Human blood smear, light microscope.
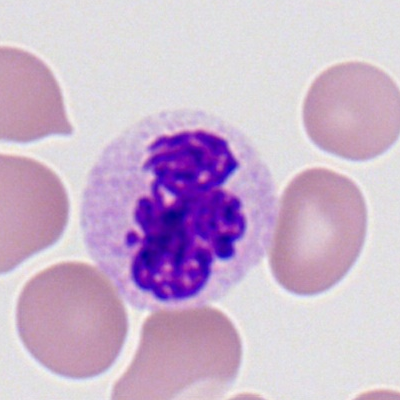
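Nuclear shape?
Several irregular, clumped lobes.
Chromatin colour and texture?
Dark purple, coarsely clumped.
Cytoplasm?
Pale pinkish-lilac, filled with fine, faint lilac granules.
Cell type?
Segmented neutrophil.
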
